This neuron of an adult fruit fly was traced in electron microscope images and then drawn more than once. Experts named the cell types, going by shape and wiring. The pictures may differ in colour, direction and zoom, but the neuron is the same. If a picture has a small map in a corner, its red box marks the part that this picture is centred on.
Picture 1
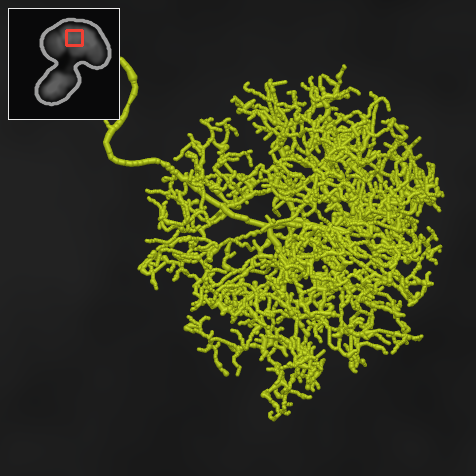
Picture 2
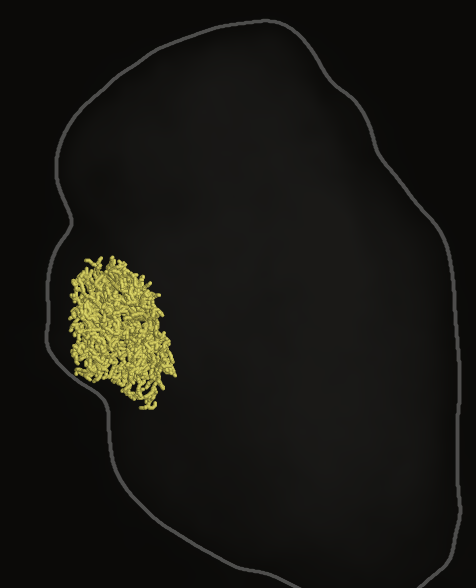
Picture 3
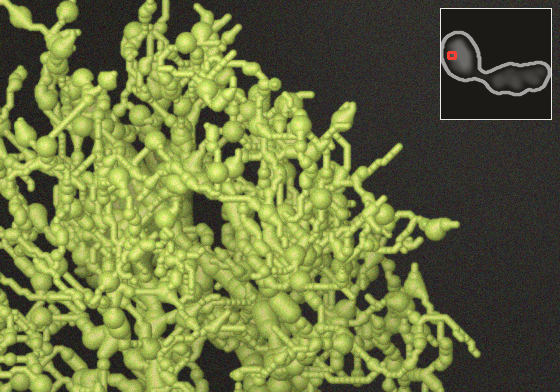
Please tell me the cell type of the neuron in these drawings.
lLN1_a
